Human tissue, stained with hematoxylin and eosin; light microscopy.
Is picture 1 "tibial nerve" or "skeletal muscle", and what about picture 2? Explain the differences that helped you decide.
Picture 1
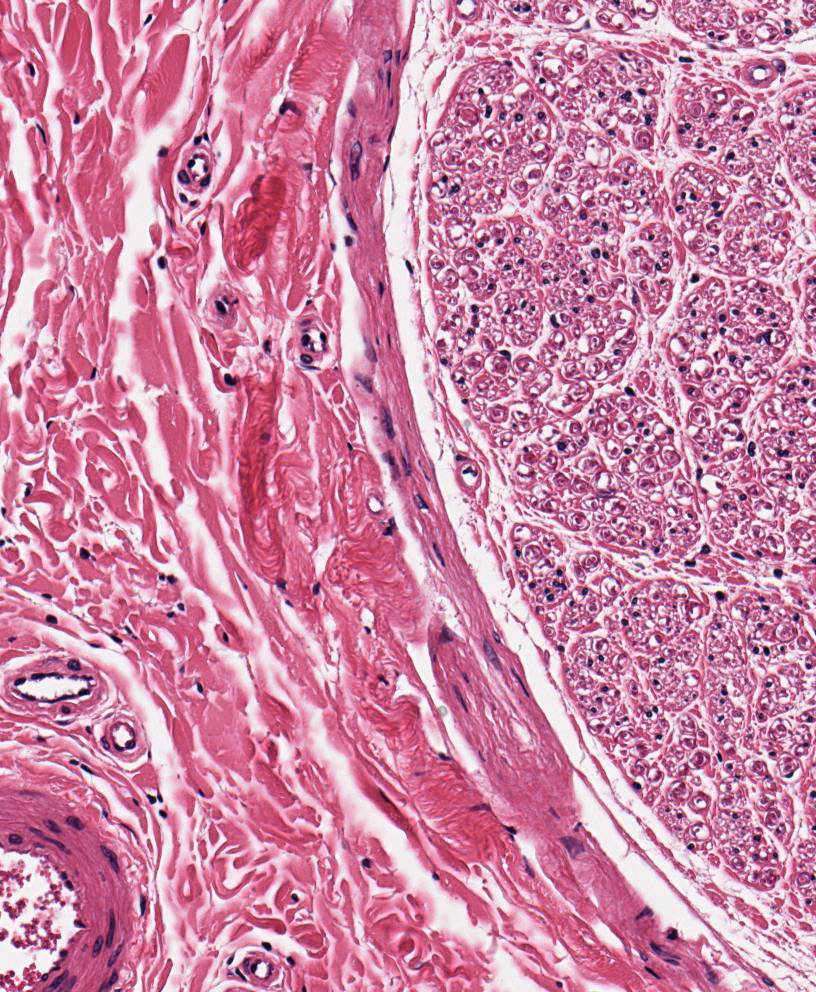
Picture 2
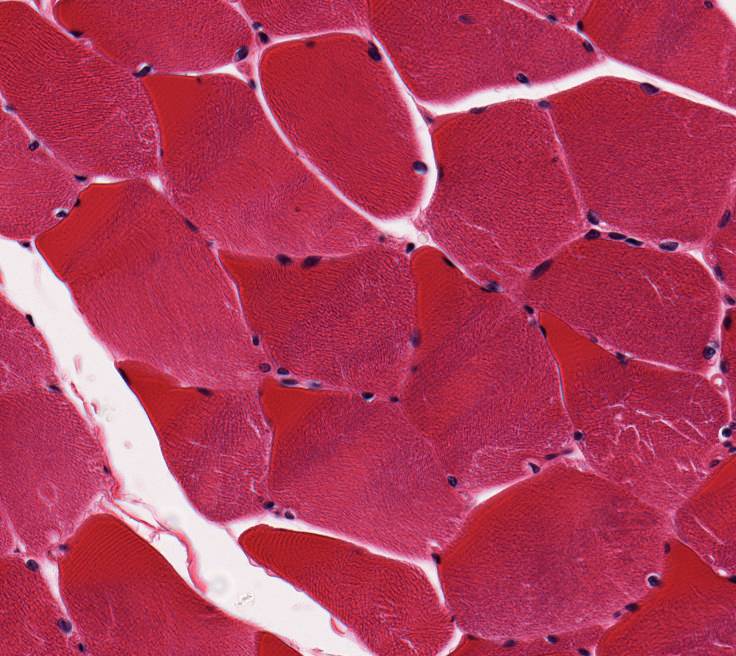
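Tibial nerve's in picture 1, skeletal muscle in picture 2. The nerve has fascicles divided by thin pale pink connective tissue septa, and its fibres, cut transversely, are small round profiles with a clear ring around a central pink dot. Small dark nuclei are scattered evenly among them. A few small vessels with narrow lumens sit in the connective tissue on the left. The skeletal muscle fibres, by contrast, are deep red and evenly finely stippled, with small, dark, flattened nuclei at their edges.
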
